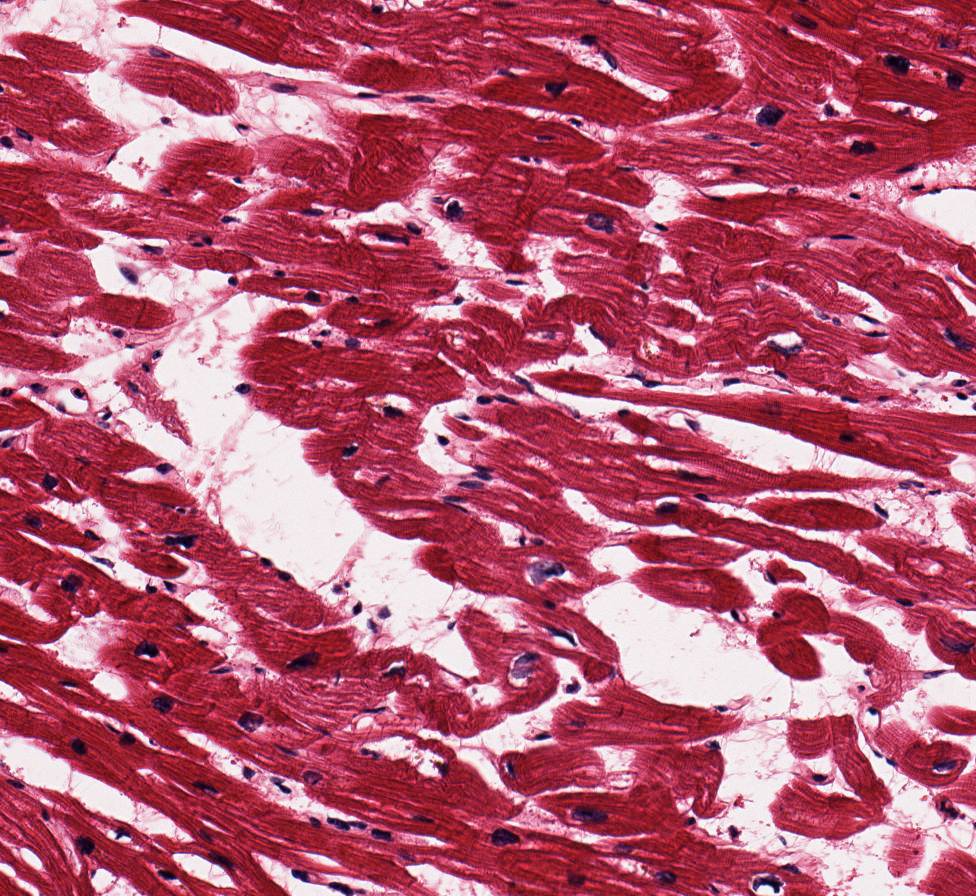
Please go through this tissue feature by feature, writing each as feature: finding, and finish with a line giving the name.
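Composition: muscle fibres throughout
Epithelium and glands: none
Fibre pattern: branching and joining, not separate parallel cylinders
Nuclei: oval, central, mostly one per fibre profile
Cytoplasm: deep, even red
Name: left ventricle of the heart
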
